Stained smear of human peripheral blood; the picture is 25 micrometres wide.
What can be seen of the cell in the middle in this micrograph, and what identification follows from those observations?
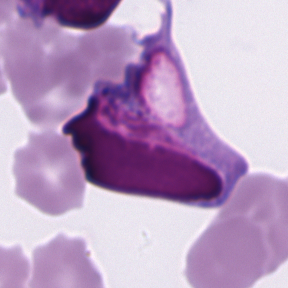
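What stands out is the elongated nucleus, running along the lower edge of the cell from the left to the lower right. Most of the pale blue-violet cytoplasm sits above and to the right of it, with a single pale pinkish oval area in the upper right. There's also a thin, tail-like extension poking upward from the top of the cell. It's a myeloblast.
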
